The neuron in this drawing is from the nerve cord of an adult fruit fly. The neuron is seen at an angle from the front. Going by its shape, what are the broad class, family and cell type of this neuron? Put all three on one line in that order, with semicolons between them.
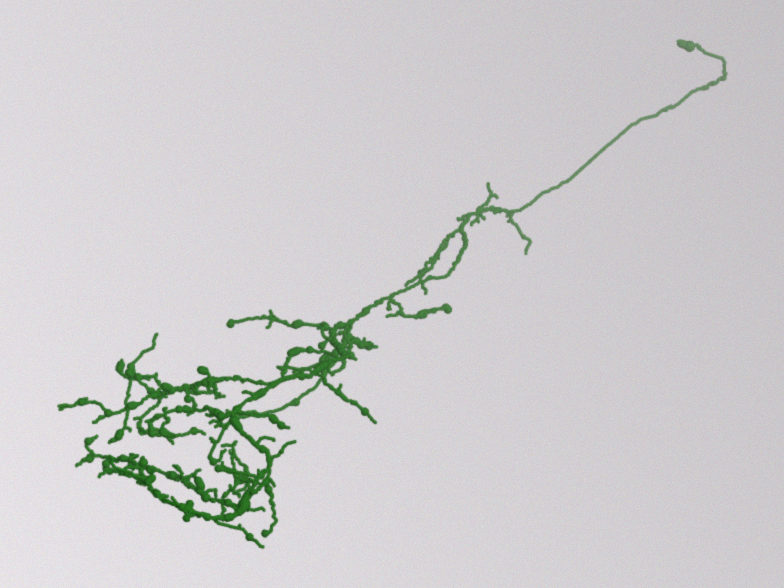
nerve-cord intrinsic neuron; hemilineage 02A; IN02A042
